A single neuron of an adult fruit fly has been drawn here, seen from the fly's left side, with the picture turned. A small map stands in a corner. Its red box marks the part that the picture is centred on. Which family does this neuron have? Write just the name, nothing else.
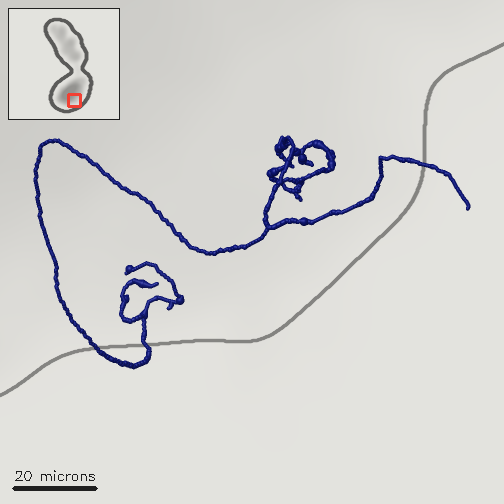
class olfactory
